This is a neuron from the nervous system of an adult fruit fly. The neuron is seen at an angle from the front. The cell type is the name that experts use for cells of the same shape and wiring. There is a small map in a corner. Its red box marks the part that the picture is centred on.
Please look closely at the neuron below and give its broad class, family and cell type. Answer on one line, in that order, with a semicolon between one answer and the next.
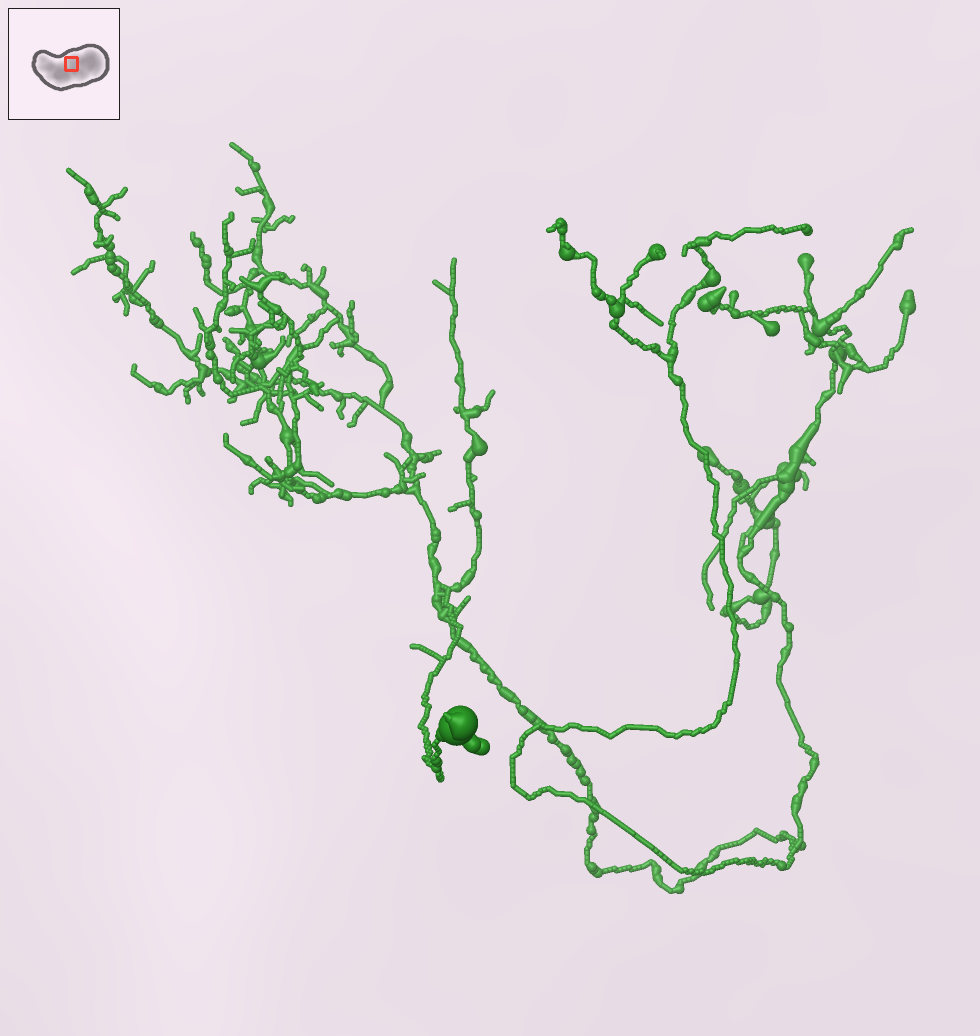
central-brain intrinsic neuron; hemilineage VLPl2_posterior; LHAV2b8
